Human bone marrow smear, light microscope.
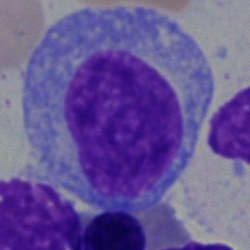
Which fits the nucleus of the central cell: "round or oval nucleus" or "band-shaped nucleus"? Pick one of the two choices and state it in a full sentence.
A nucleus forming one compact round or oval mass is found in this cell.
